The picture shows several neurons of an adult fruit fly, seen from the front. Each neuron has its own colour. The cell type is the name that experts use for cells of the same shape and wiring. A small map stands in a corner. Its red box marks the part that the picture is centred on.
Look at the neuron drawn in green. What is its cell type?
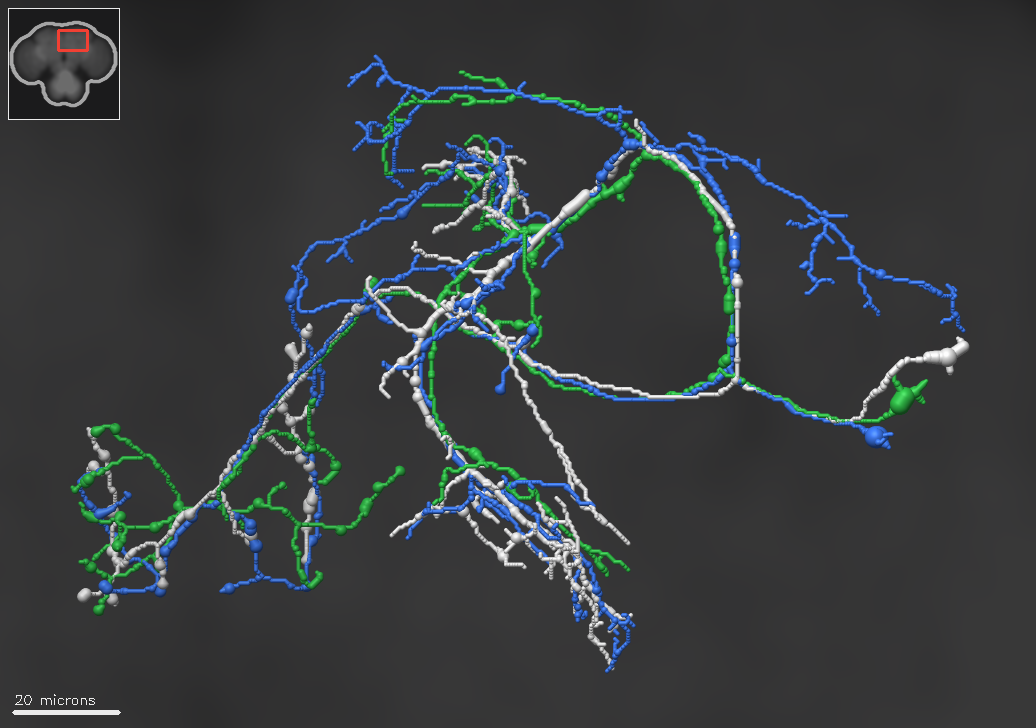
SMP016_a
